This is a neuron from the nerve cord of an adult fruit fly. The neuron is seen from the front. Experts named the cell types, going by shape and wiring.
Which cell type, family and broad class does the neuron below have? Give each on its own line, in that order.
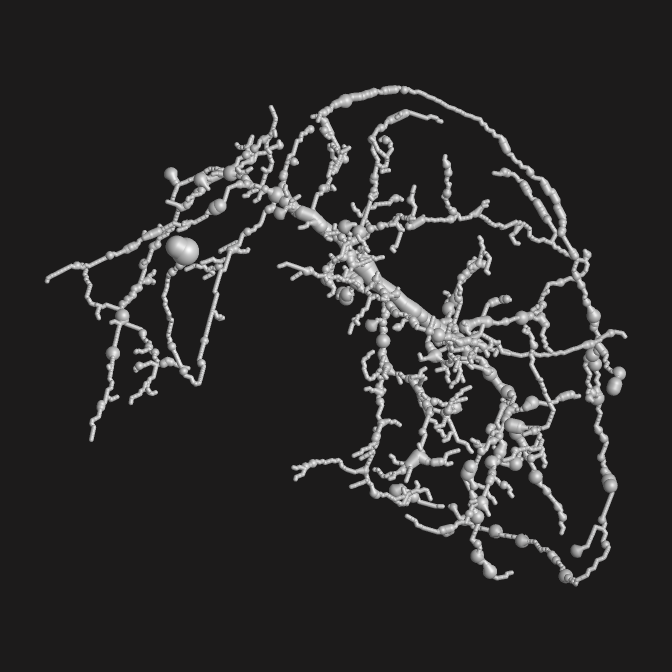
IN16B094
hemilineage 16B
nerve-cord intrinsic neuron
